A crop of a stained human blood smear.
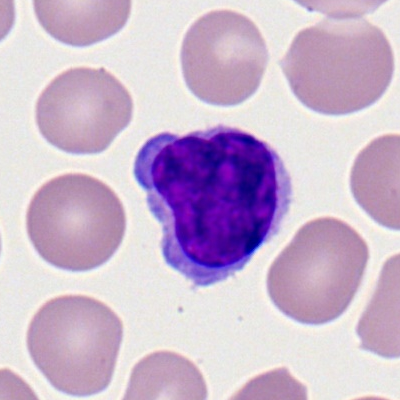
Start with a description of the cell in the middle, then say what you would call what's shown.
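Here most of the cell is nucleus, and there's a shallow notch in its upper edge. Chromatin's dark purple and coarsely clumped, and I can't see any granules in the cytoplasm. So that's a lymphocyte.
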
